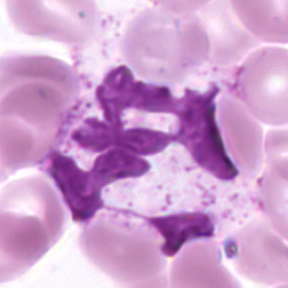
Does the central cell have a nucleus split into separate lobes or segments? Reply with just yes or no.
Yes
